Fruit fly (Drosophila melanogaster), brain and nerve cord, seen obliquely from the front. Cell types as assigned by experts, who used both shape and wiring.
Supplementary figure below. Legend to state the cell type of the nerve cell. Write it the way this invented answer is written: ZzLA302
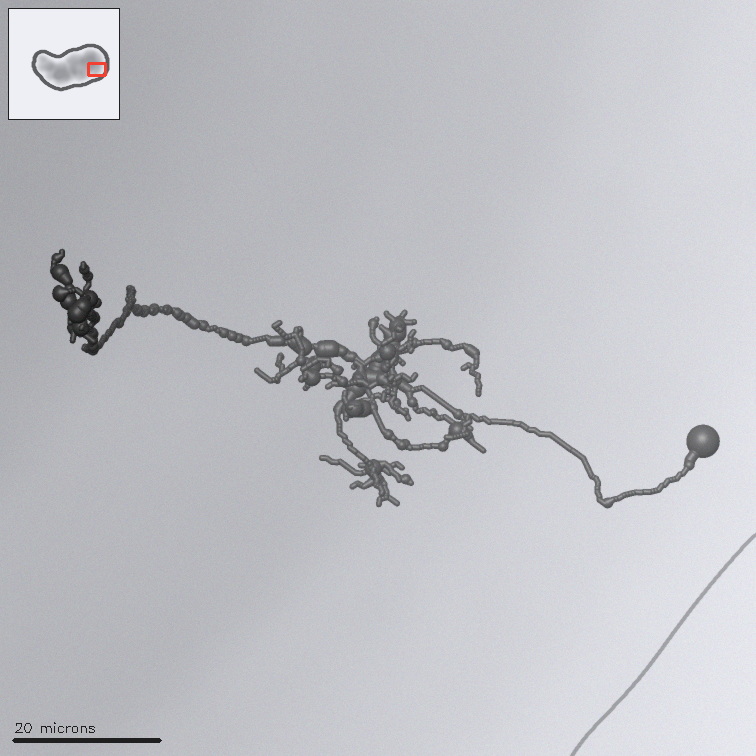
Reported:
Tm5b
